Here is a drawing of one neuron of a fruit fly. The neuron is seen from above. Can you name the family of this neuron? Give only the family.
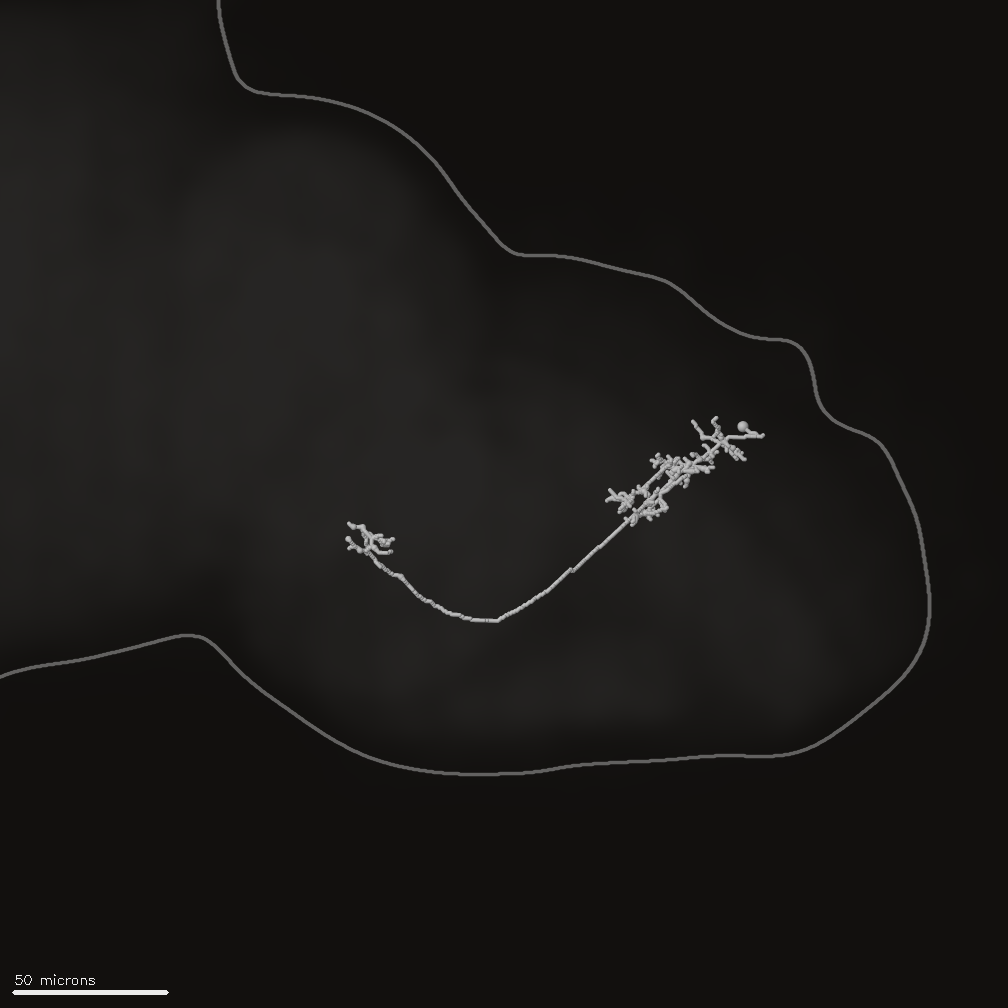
Tm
